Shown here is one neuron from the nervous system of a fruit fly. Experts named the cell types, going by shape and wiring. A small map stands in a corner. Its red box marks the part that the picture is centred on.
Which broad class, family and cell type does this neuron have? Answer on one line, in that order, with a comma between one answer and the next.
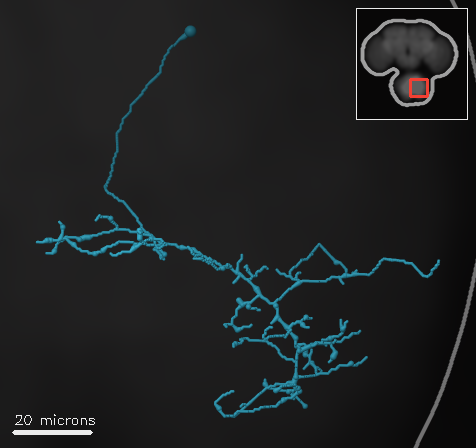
nerve-cord intrinsic neuron, hemilineage 09A, IN09A073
